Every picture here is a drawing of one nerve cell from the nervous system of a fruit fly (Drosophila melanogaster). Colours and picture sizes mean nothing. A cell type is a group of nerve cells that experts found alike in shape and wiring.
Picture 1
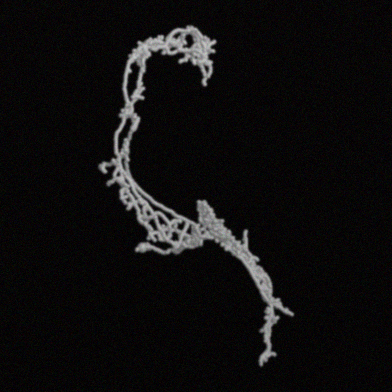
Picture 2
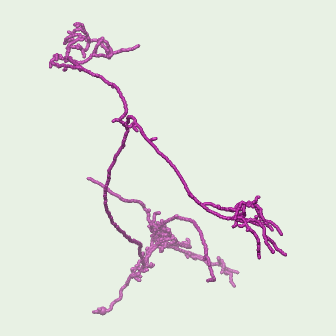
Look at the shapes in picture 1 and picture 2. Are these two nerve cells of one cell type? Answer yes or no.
no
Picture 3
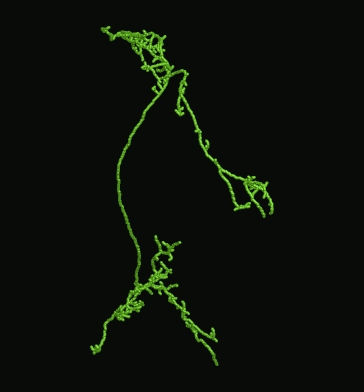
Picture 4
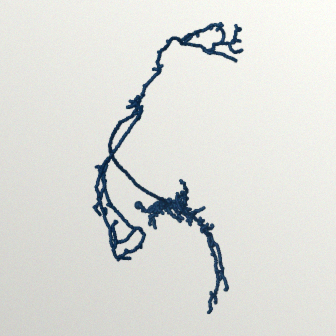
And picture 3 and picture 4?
yes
